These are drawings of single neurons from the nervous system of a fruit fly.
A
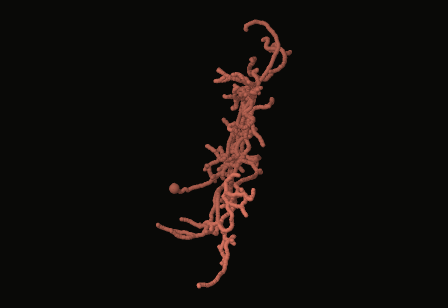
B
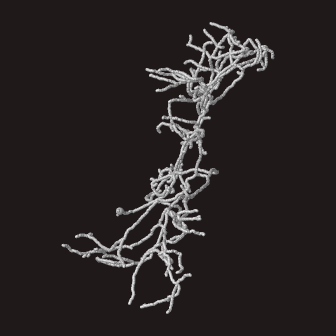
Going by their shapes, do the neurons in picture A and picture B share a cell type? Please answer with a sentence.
They are of the same cell type.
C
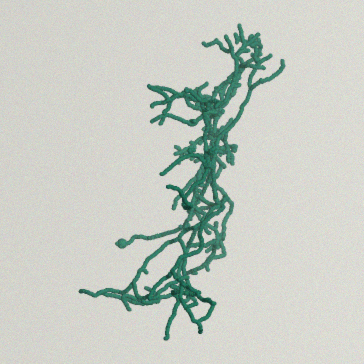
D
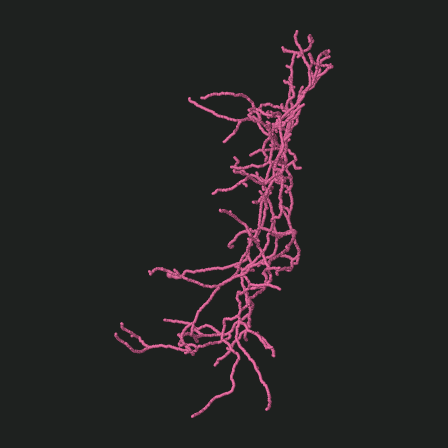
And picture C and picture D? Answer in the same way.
They are of the same cell type.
